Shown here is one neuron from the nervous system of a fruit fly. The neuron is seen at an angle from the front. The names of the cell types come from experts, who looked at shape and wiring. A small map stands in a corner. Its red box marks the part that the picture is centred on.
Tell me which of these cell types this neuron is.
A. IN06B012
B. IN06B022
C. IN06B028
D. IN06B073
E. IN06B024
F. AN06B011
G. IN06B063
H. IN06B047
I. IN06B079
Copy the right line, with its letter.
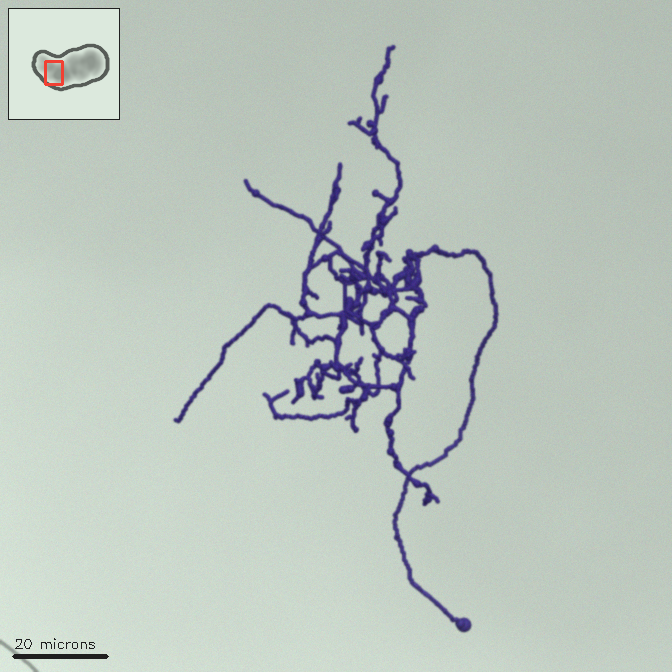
I. IN06B079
